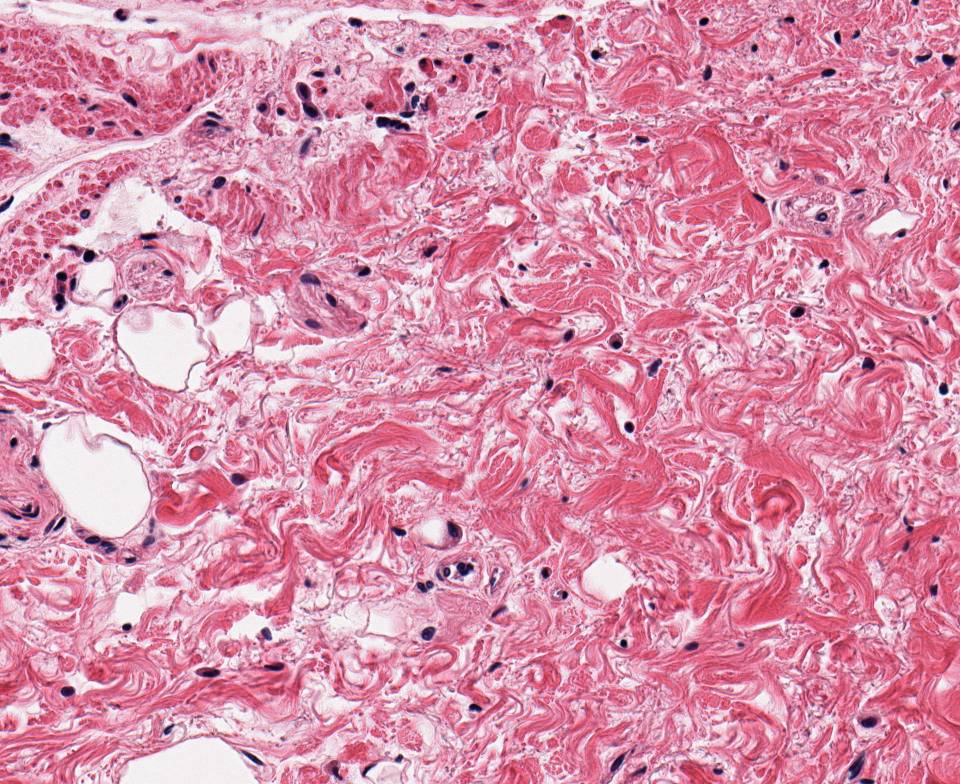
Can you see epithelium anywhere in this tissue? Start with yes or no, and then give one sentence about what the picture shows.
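No. No epithelium is present anywhere in the field.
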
